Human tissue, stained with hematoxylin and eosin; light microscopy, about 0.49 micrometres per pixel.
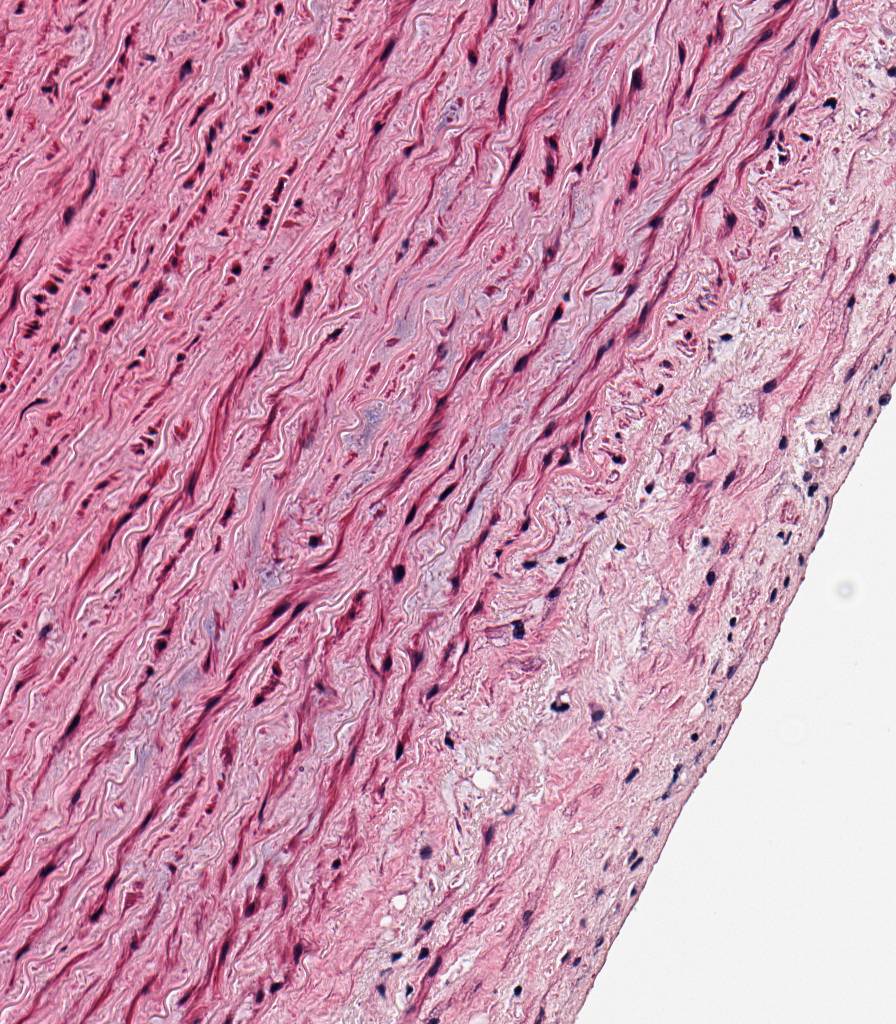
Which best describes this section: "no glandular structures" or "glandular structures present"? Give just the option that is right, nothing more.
No glandular structures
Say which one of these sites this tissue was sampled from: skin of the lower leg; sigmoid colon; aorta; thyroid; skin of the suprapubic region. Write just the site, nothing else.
aorta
